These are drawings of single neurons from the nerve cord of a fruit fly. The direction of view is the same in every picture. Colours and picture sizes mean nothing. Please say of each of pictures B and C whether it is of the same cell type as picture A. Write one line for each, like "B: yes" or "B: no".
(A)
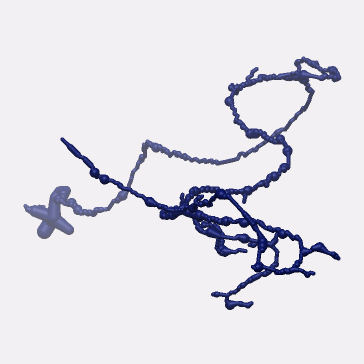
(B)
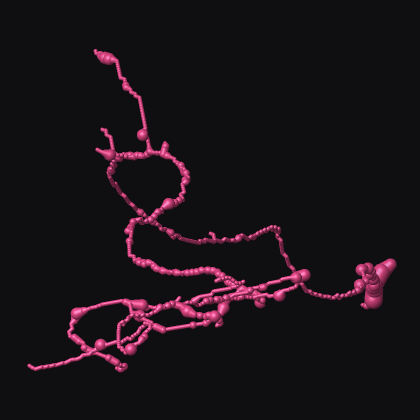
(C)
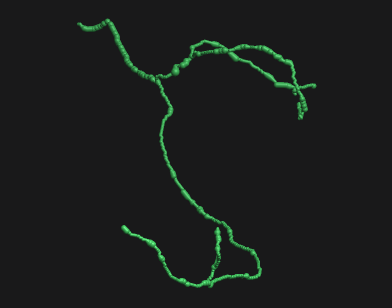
B: yes
C: no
